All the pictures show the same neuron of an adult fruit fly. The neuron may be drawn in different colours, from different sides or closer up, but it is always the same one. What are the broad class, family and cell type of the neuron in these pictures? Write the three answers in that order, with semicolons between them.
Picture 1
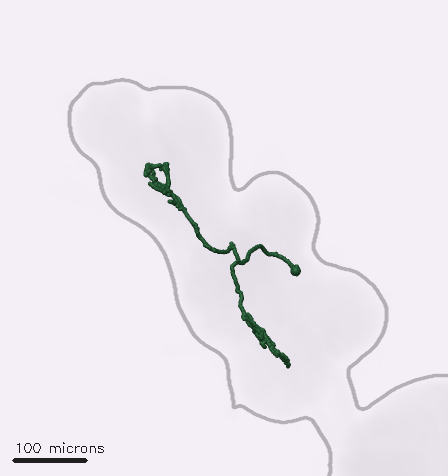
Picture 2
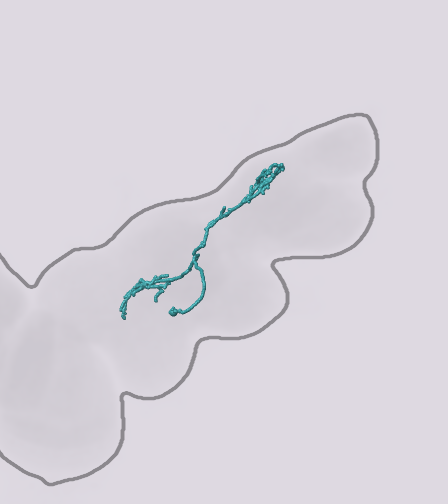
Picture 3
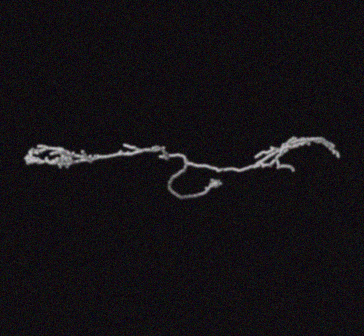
nerve-cord intrinsic neuron; hemilineage 06B; IN06B062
